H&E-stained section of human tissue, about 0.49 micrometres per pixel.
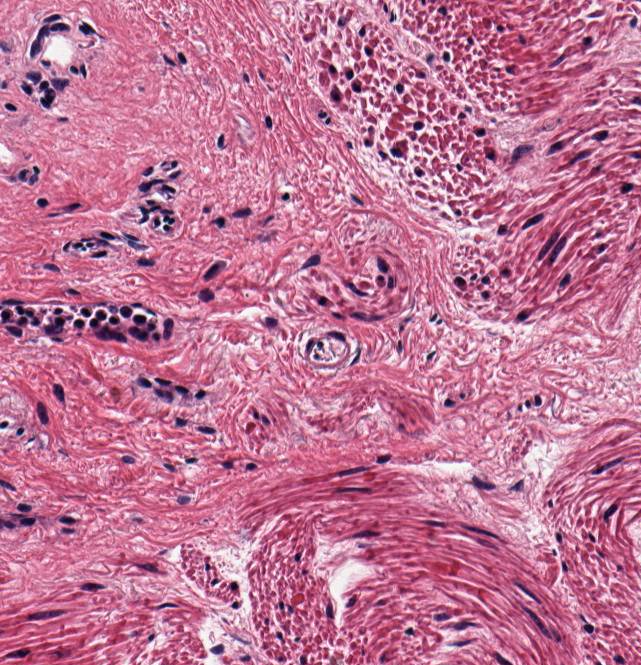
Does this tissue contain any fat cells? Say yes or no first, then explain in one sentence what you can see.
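No. No fat cells are present in the field.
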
